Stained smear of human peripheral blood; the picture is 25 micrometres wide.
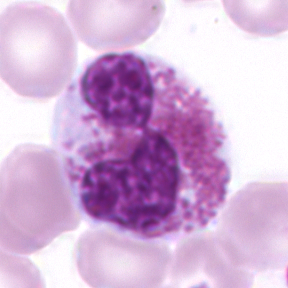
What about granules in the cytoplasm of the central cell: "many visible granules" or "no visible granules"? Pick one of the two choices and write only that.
Many visible granules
